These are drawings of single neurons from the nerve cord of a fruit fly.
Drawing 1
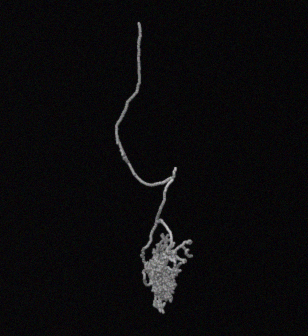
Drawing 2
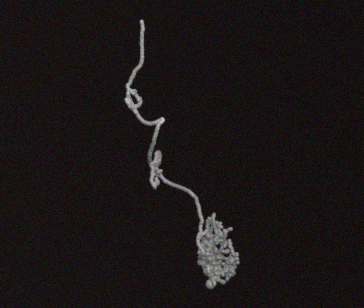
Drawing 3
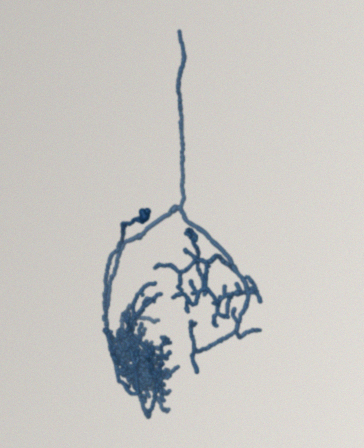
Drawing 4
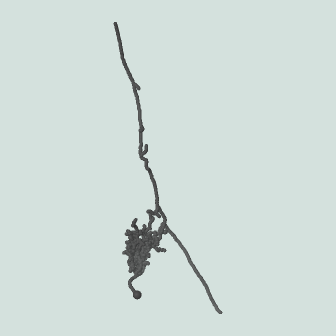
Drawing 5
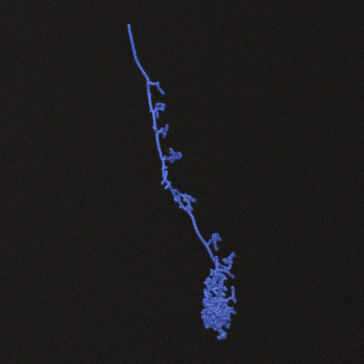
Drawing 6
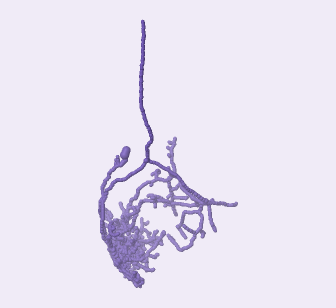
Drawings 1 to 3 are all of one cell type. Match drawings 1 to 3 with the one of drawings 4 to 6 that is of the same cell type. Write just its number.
6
